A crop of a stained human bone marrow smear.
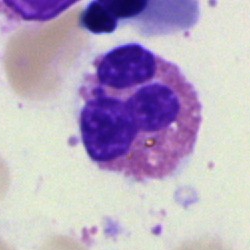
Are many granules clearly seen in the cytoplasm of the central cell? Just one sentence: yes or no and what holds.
Yes, what the cytoplasm holds is many visible granules.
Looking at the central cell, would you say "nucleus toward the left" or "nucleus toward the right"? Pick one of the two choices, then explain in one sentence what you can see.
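Nucleus toward the left. The nuclear lobes sit toward the upper left, leaving more cytoplasm on the lower right.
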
